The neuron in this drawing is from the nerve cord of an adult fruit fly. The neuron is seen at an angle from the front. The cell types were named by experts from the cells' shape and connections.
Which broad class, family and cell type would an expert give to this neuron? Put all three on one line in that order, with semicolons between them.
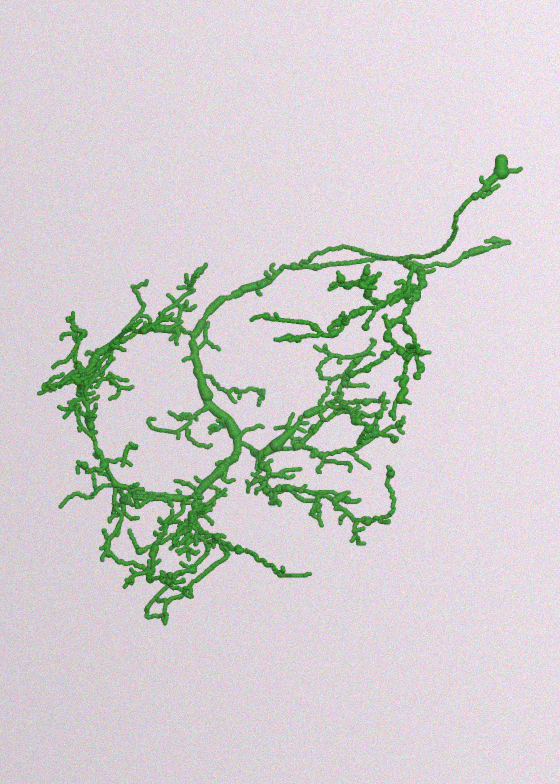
nerve-cord intrinsic neuron; hemilineage 11A; IN11A008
